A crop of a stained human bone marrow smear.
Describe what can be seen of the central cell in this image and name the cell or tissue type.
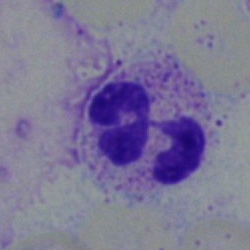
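Nuclear lobes checked: the right-hand lobe joins the rest of the nucleus by a thin strand, and no nucleoli are visible in any lobe. Chromatin checked: dark purple, dense and clumped. Cytoplasm checked: fine pinkish-purple granules scattered through it. Conclusion: segmented neutrophil.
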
